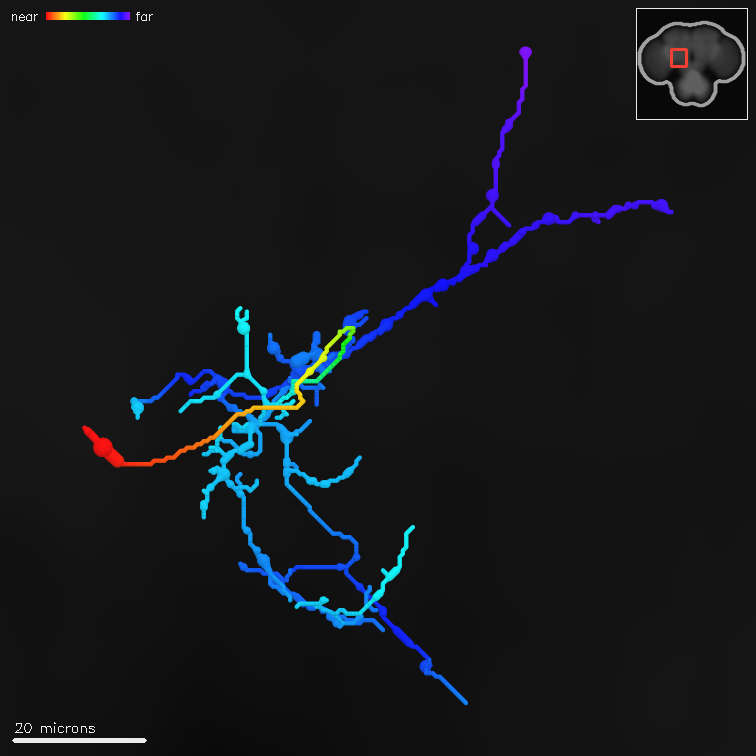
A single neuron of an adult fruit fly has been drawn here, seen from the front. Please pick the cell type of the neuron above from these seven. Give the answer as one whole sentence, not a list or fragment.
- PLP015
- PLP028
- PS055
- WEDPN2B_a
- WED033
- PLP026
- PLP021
This neuron is categorized as cell type WED033.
